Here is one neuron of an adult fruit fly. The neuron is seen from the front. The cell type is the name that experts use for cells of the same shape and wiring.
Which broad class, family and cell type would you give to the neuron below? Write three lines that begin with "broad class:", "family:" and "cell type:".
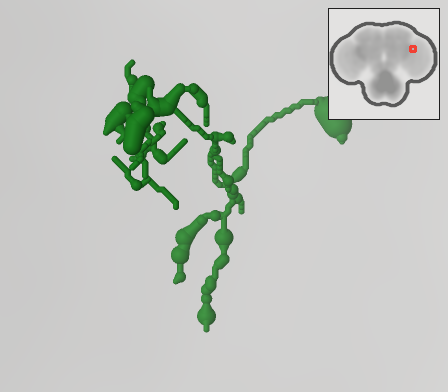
broad class: optic-lobe intrinsic neuron
family: T
cell type: T5c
